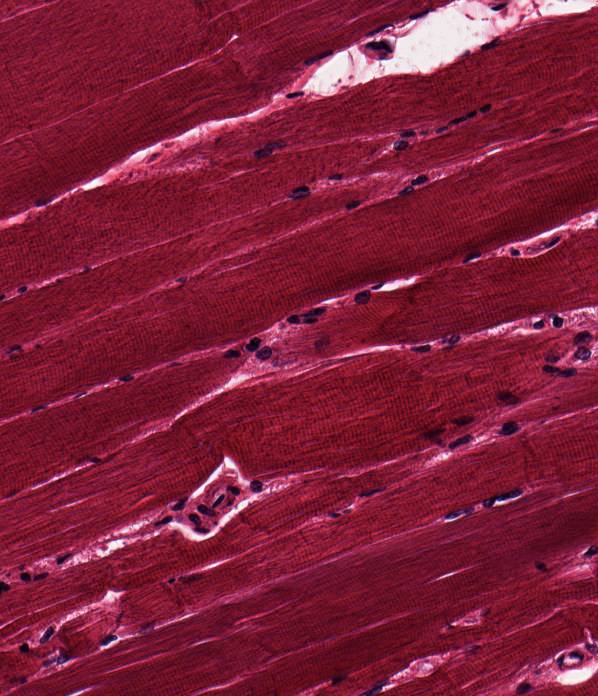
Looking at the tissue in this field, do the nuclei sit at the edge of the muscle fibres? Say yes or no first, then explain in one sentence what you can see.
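Yes. The dark oval nuclei lie at the edges of the fibres rather than in their centres.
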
